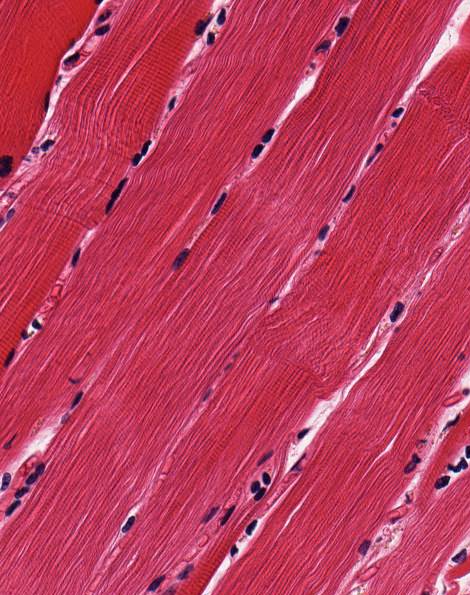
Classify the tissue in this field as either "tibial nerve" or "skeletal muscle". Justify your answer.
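This is skeletal muscle.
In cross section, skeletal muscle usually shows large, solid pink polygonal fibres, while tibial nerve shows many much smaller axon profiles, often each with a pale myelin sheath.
Fine cross-striations run transversely across the fibres, whose cytoplasm stains deep pink-red. Dark, elongated nuclei lie at fibre edges, not centres, lengthwise along the fibres.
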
